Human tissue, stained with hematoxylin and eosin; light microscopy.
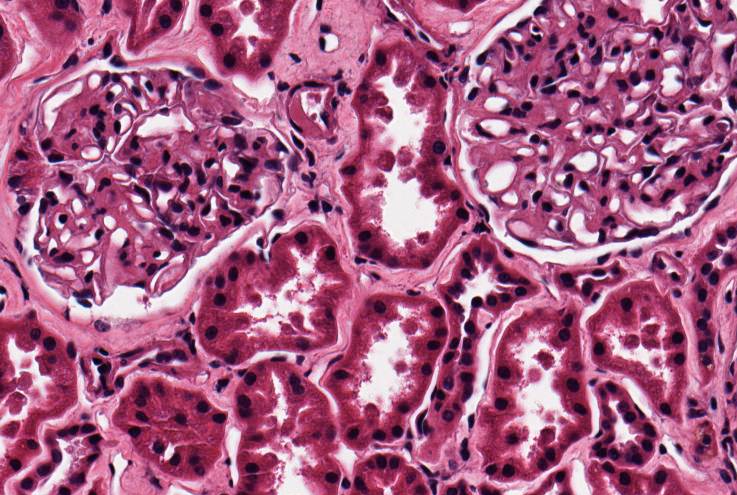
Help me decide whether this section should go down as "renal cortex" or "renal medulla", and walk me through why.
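This is renal cortex. Look at the two glomeruli, one at the left and one at the upper right, with tubules packed around them.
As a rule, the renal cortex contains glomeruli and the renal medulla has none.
So the glomeruli in this field decide it in favour of renal cortex rather than renal medulla. The tubular epithelial cells are cuboidal, with abundant, deeply eosinophilic, granular cytoplasm. Their nuclei are round and dark and sit toward the base of each cell. Notice too that their luminal surfaces look ragged and fluffy, not smooth.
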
